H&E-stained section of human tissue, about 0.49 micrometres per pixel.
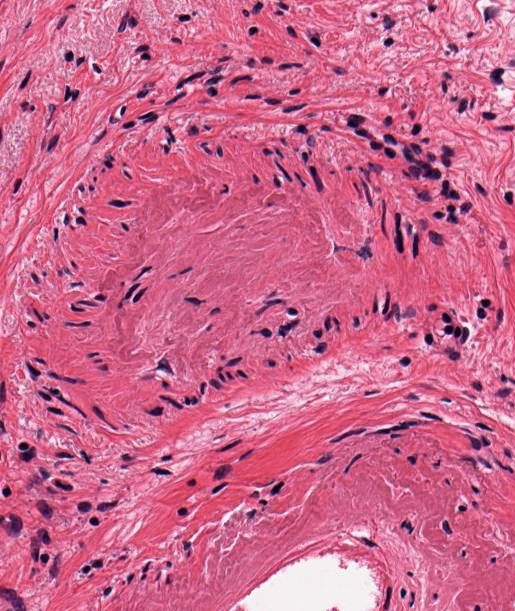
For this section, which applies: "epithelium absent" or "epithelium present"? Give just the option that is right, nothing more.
Epithelium absent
